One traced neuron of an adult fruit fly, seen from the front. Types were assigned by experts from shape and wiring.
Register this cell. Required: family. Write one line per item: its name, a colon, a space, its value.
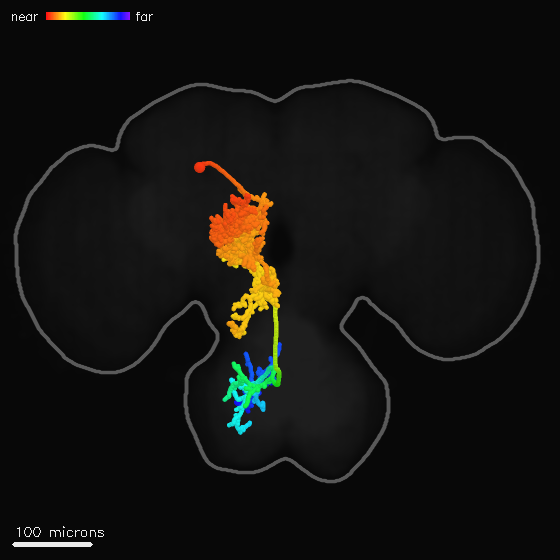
family: hemilineage WEDd1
